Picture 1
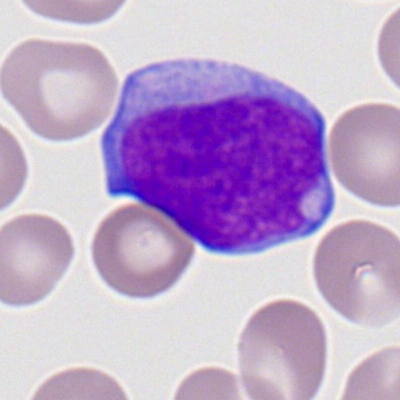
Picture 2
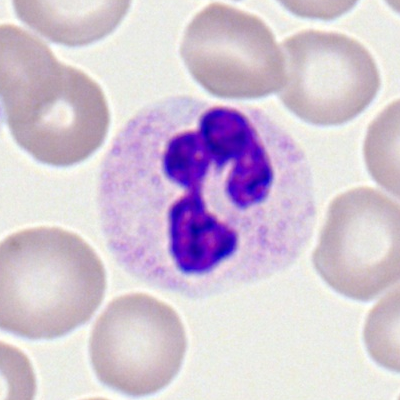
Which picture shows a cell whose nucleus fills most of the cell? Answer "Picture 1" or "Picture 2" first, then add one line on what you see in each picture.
Picture 1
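What picture 1 shows: The nucleus fills most of the cell, leaving the widest band of cytoplasm along the top.
What picture 2 shows: The cytoplasm is plentiful and pale pink.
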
